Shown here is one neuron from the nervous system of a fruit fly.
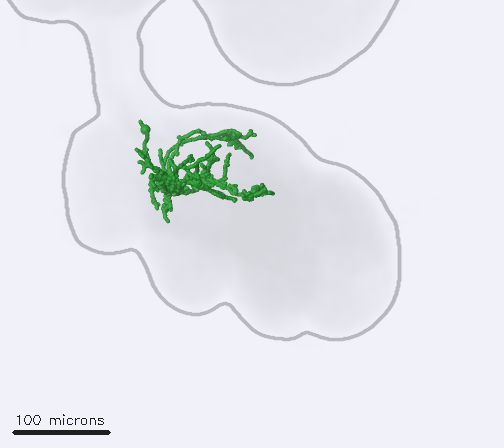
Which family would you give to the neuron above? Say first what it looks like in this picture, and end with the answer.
The cell body can be seen at the upper left of the picture. By the scale bar it is about 140 microns wide in this view. It is a nerve-cord intrinsic neuron. The family is hemilineage 11A.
